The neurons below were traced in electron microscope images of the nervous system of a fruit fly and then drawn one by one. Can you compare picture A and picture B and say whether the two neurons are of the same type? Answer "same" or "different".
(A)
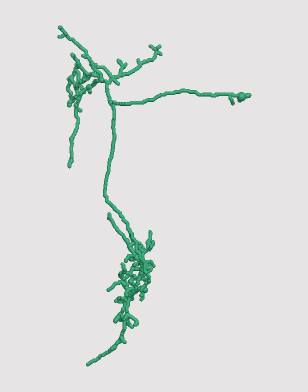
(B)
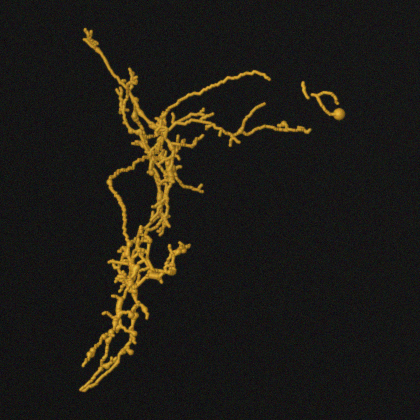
same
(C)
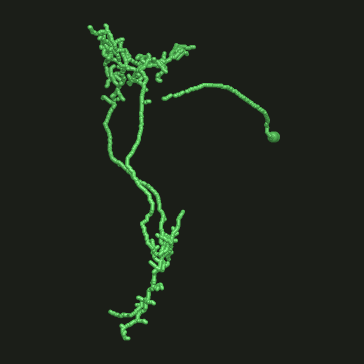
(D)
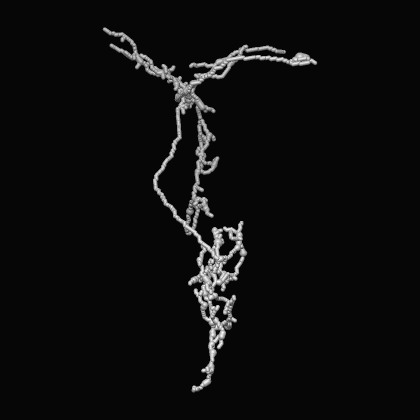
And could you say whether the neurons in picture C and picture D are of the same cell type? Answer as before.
same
